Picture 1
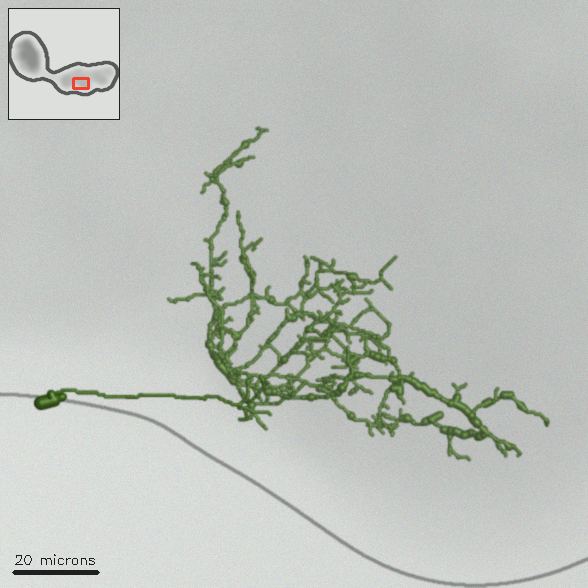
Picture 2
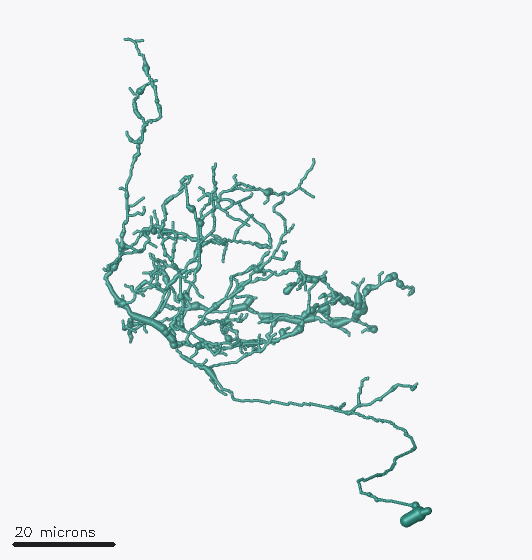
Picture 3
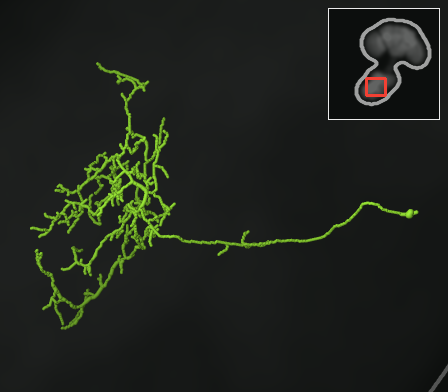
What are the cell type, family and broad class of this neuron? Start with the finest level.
IN14A043; hemilineage 14A; nerve-cord intrinsic neuron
